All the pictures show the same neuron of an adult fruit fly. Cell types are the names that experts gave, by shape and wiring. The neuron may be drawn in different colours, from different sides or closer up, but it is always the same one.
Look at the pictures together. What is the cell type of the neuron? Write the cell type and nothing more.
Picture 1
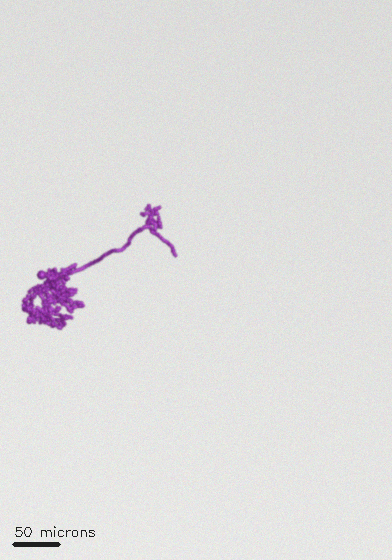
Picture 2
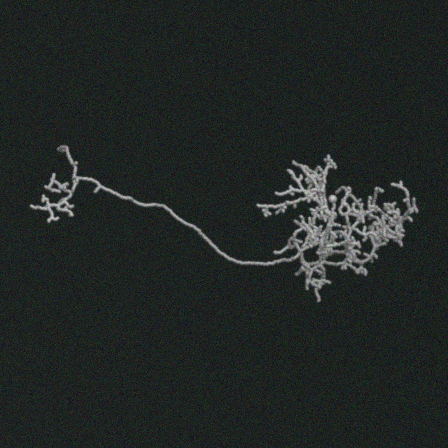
CB3212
